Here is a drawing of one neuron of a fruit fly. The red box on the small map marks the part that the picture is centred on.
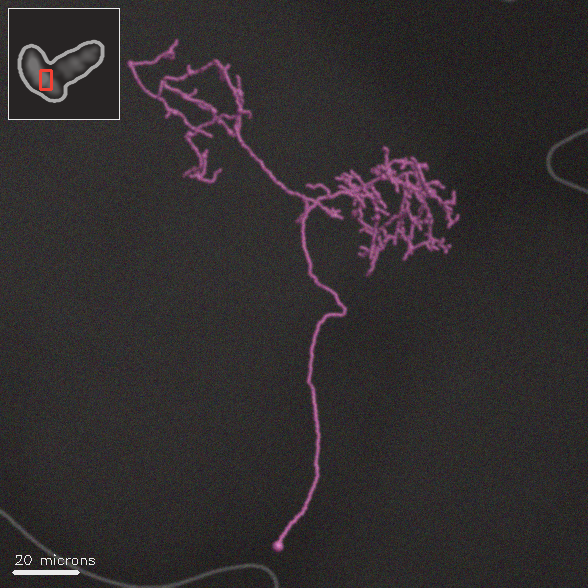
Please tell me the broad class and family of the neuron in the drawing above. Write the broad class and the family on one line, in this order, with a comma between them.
central-brain intrinsic neuron, hemilineage LHa2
